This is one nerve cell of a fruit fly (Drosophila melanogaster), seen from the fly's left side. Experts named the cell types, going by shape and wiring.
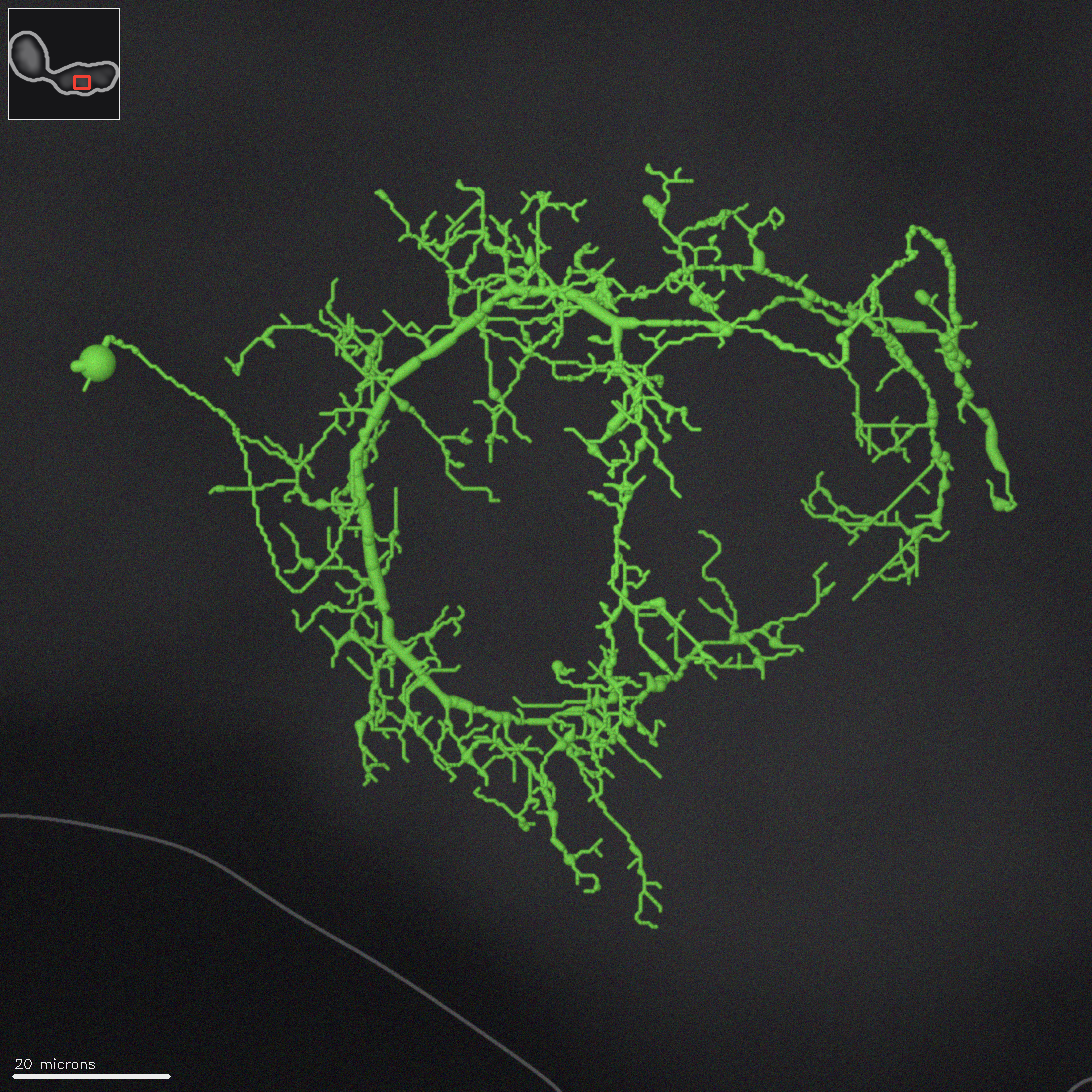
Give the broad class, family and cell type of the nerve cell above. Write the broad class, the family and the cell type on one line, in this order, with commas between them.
nerve-cord intrinsic neuron, hemilineage 08A, IN08A019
